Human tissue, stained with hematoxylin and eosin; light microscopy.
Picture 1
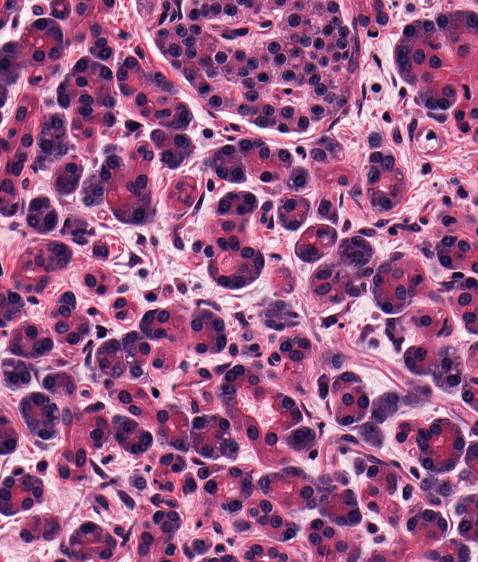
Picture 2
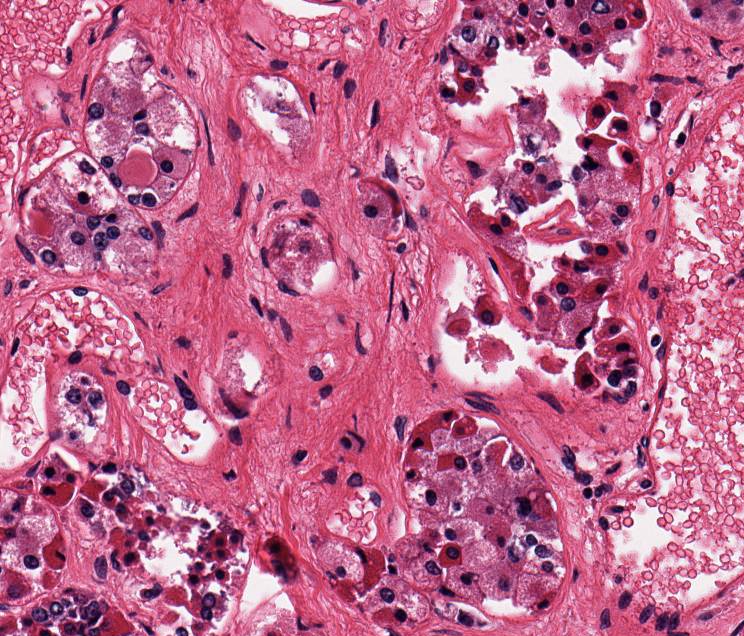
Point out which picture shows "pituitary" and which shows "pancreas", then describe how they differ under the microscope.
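Let's sort them out: picture 1 is pancreas, picture 2 is pituitary. In the pancreas, notice the clusters of cells with strongly eosinophilic pink-red cytoplasm and round, dark, fairly uniform nuclei. In many clusters the nuclei sit toward the outer edge, with the cytoplasm gathered toward the centre. At top centre, a larger rounded group of cells is outlined by a thin fibrous band. In the pituitary, rounded nests are separated by bands of fibrous stroma, and the stroma through the centre is pink collagenous tissue with spindle-shaped nuclei. Most nest cells are large and polygonal, with abundant finely granular pink-purple cytoplasm. Here and there a cell has dense, deep red cytoplasm, standing out against its paler neighbours.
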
